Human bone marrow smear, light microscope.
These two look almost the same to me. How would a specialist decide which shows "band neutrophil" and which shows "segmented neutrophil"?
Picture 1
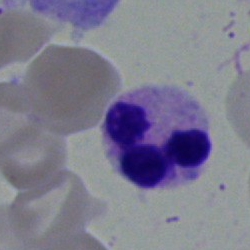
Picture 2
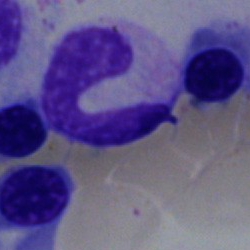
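Looking at the two, I'd put the segmented neutrophil in the first picture and the band neutrophil in the second. In the second, the nucleus is a thick curved band bent into a C shape, its opening facing right, and its lower limb tapers to a small dark point at the right edge of the cell. Its chromatin is purple but mottled with small paler patches rather than evenly smooth. In the first, by comparison, the chromatin is dense and deep purple throughout the lobes, and the pale lilac cytoplasm holds no coarse, large granules. Both outlines are round with a smooth edge, the second only roughly so.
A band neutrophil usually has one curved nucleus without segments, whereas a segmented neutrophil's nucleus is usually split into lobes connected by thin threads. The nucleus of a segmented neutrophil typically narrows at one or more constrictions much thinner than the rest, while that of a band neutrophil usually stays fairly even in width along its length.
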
